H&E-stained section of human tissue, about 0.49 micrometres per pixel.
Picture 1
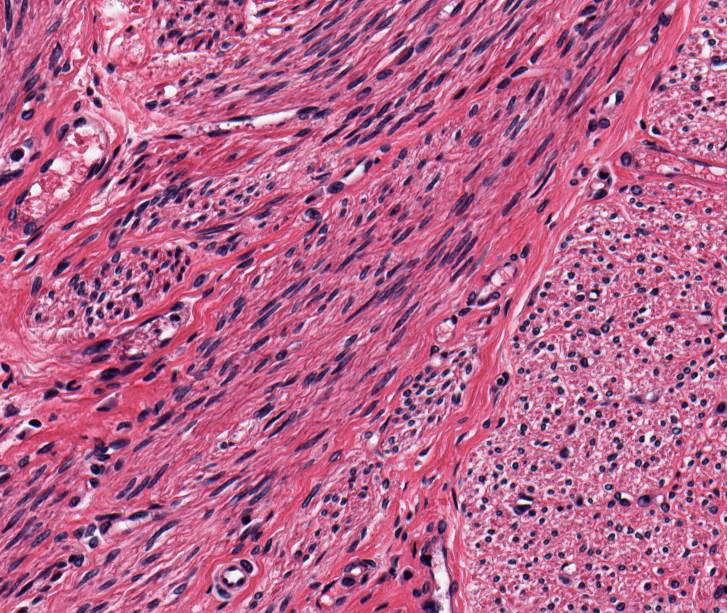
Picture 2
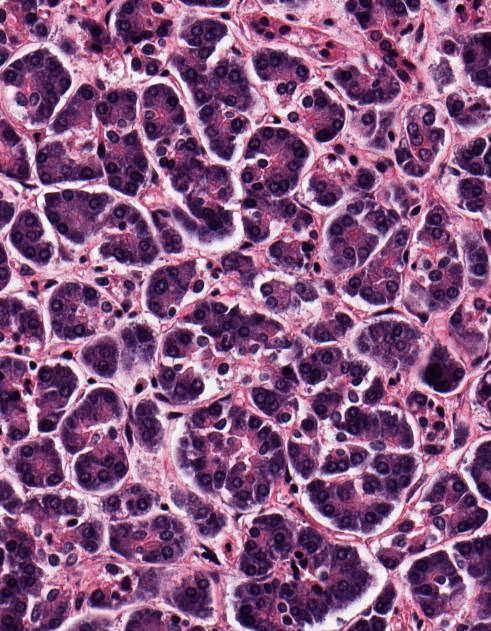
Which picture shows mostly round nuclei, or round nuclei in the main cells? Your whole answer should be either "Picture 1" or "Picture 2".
Picture 2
